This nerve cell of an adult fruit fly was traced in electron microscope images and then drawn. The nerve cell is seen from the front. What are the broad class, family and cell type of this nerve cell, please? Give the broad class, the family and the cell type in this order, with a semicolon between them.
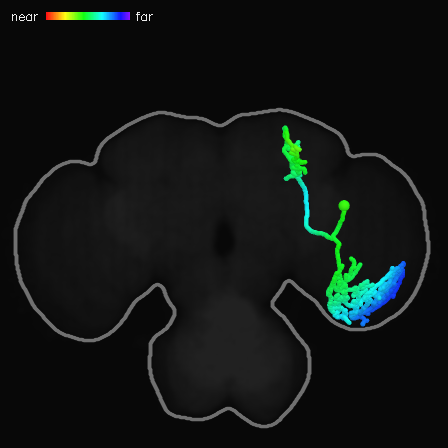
visual projection neuron; MeVP; MeVP42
